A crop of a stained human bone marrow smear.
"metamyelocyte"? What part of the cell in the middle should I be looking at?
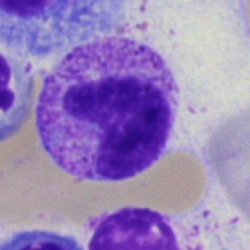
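The indented nucleus fits a metamyelocyte; here the notch opens toward the lower left.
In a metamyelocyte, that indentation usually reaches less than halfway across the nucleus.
Otherwise, the cell is round with a smooth, even edge, the chromatin is dark purple and coarsely clumped, and the cytoplasm has no vacuoles.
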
